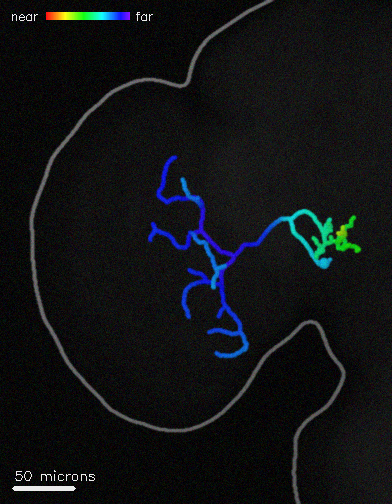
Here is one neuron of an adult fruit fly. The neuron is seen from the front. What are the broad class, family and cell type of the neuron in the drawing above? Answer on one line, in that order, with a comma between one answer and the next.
visual centrifugal neuron, LPT, LPT112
